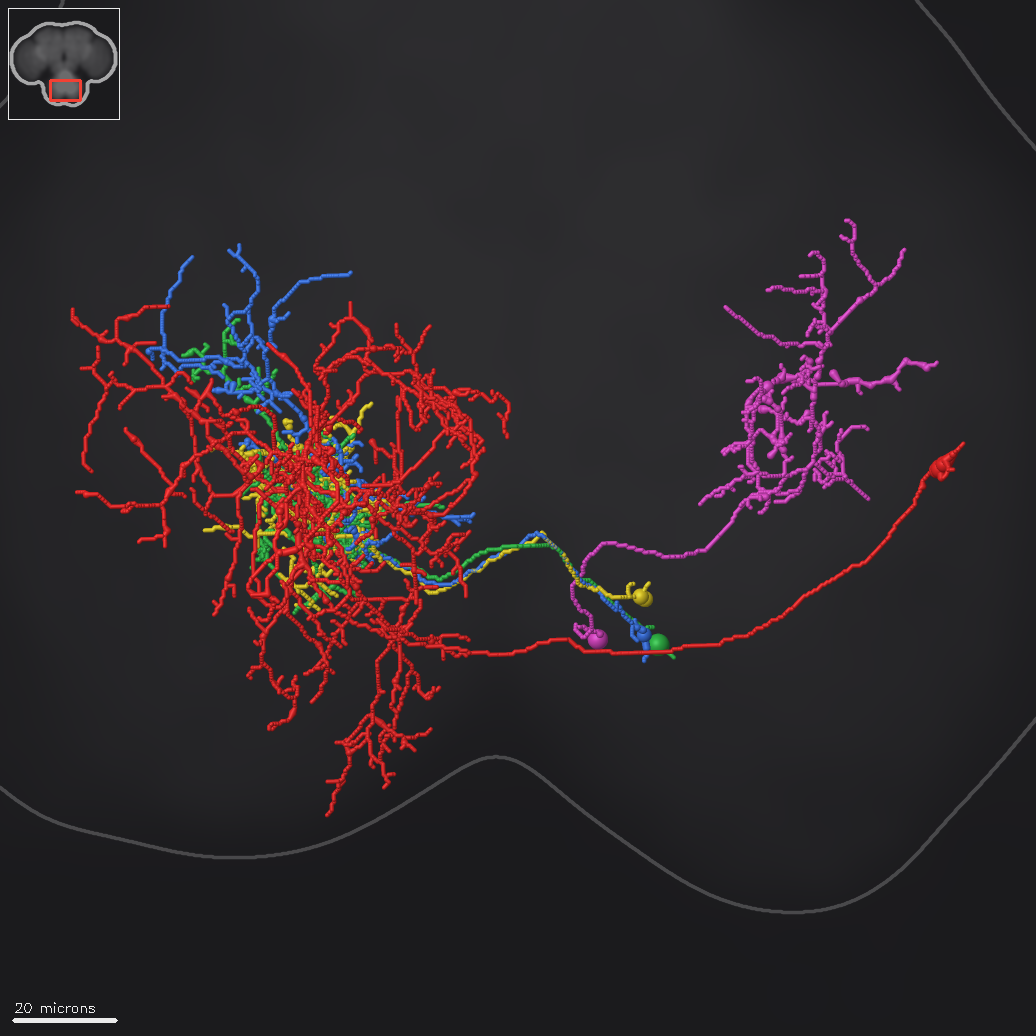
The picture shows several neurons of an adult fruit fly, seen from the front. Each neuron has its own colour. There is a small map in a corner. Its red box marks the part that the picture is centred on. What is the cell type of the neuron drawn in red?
IN09B038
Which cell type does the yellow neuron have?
IN14A098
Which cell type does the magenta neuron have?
IN14A082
